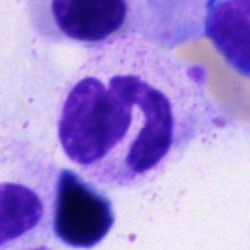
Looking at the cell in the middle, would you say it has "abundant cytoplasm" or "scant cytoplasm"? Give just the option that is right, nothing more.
Abundant cytoplasm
